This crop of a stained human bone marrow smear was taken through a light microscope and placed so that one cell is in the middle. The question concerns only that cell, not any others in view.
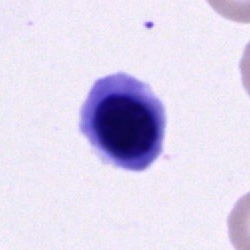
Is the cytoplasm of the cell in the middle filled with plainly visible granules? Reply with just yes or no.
No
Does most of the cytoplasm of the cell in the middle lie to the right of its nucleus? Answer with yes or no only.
No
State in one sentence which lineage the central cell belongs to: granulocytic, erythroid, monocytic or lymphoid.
The middle cell of the crop arises from the erythroid lineage.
